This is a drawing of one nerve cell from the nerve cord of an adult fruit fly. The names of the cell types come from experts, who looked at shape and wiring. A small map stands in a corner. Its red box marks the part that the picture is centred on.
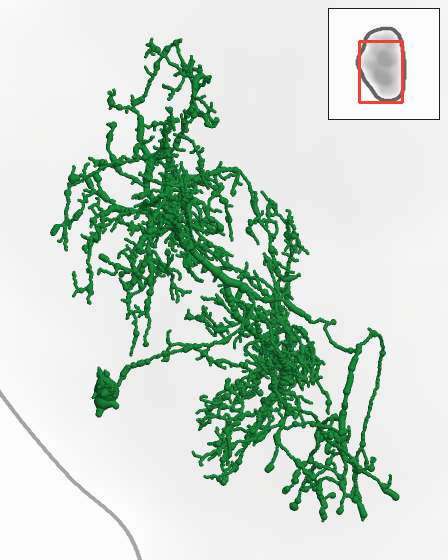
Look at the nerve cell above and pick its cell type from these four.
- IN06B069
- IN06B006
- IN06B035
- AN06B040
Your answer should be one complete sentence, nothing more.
With respect to cell type, this nerve cell is IN06B006.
